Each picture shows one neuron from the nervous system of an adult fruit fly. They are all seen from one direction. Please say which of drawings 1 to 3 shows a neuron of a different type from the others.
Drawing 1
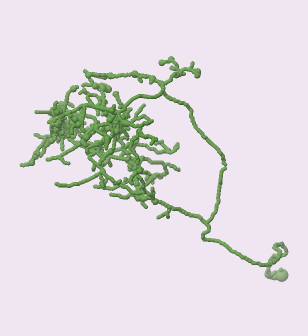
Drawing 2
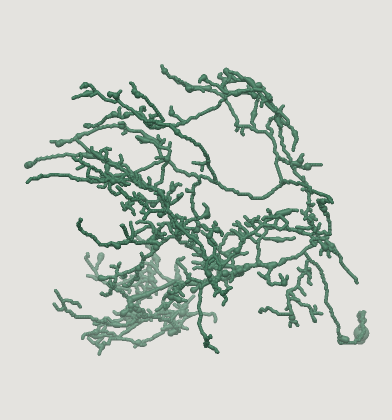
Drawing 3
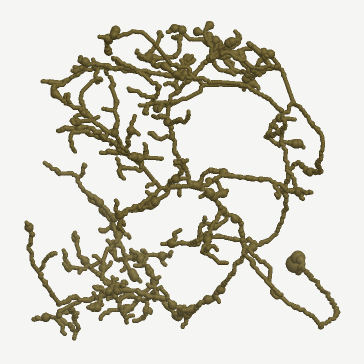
1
